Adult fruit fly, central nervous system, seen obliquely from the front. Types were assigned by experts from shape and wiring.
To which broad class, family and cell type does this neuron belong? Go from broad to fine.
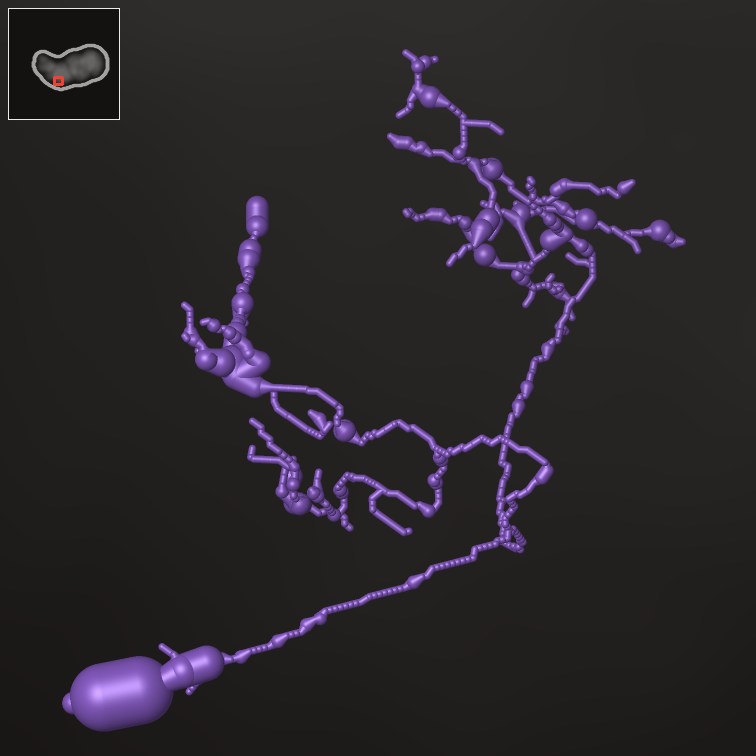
optic-lobe intrinsic neuron; Dm; Dm9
